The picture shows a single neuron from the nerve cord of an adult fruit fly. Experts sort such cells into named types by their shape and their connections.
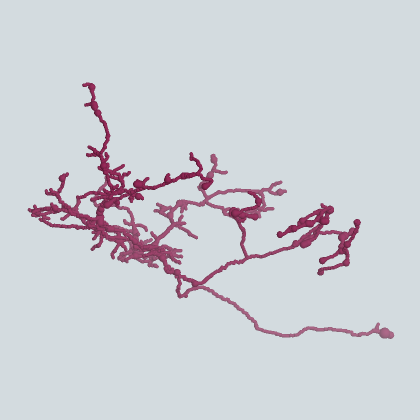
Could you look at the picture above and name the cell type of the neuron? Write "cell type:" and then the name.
cell type: IN14A039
